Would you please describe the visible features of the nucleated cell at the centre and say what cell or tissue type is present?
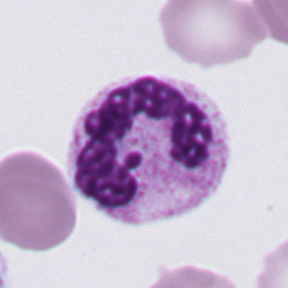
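Curved, lobulated nuclear band arching along left, top and right of the cell. No nucleoli visible. Fine pinkish-violet granules scattered through the cytoplasm; no vacuoles. Segmented neutrophil.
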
